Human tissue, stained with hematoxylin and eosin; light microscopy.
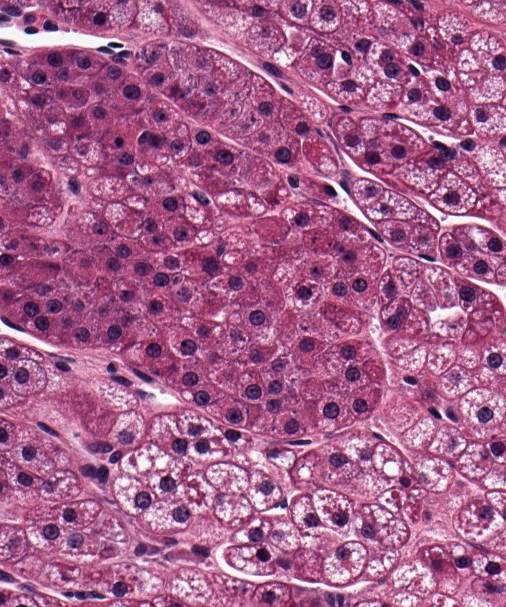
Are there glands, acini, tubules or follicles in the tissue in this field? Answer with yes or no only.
No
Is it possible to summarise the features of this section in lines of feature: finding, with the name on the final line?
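Cytoplasm: pale, foamy and finely vacuolated in cells along the bottom and right edge
Nucleus: in most cells single, round and central, with a distinct dark nucleolus
Stroma: scant, thin strands holding flattened, elongated endothelial nuclei
Adipocytes: none here
Name: adrenal gland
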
